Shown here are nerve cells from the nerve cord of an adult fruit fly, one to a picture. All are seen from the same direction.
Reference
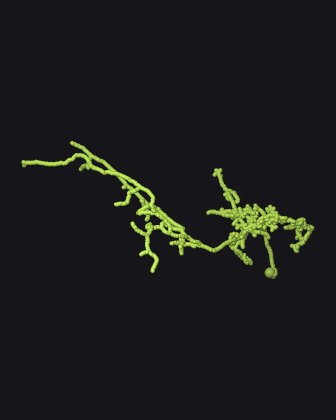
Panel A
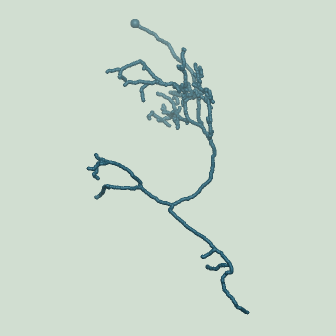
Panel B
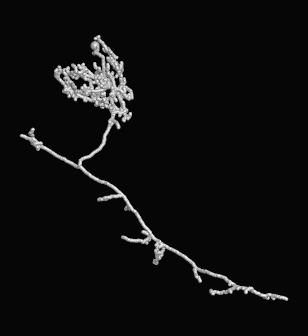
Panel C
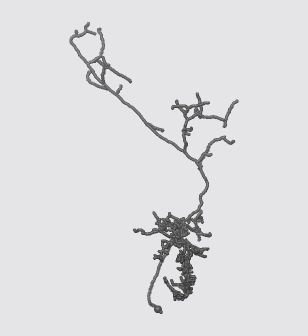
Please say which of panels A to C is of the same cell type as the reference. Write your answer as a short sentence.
The nerve cell in panel C is of the same cell type.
